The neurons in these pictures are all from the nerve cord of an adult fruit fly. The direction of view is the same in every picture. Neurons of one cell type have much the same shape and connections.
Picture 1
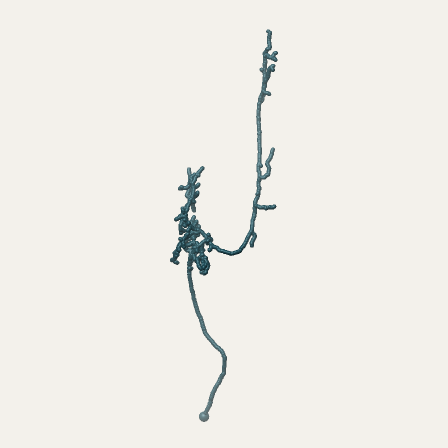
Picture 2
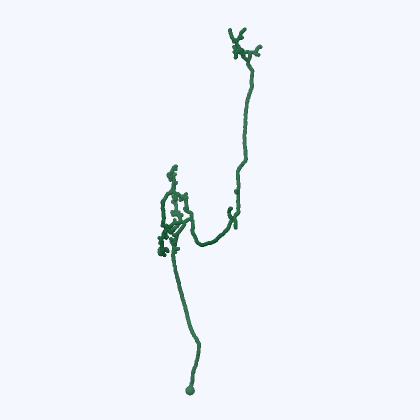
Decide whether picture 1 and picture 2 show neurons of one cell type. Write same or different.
different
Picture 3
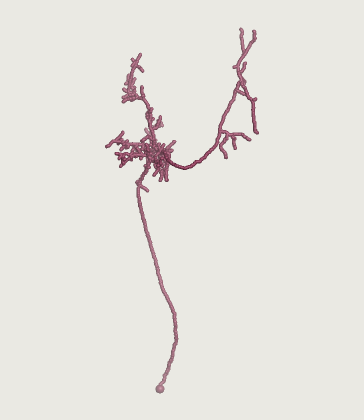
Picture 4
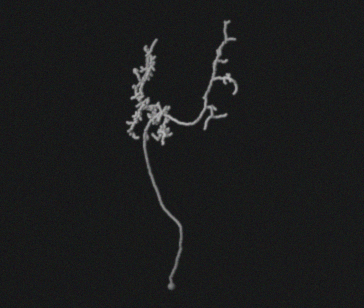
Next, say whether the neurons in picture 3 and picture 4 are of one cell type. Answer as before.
same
